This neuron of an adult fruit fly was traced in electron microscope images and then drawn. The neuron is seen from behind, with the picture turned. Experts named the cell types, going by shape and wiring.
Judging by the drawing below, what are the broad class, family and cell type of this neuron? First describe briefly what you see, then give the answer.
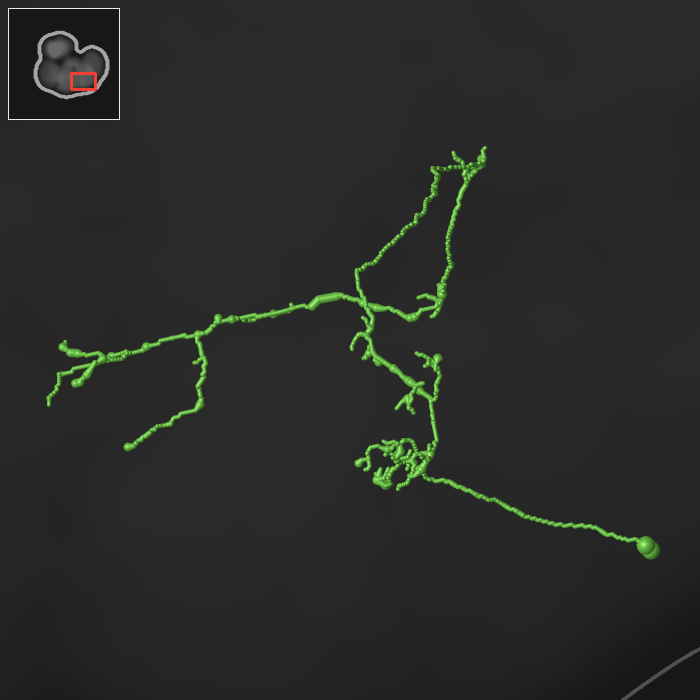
The picture shows dozens of branch ends. In this view it is wider than it is tall. This is a central-brain intrinsic neuron. The name of its family is class Kenyon Cell. It is of cell type KCg-m.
